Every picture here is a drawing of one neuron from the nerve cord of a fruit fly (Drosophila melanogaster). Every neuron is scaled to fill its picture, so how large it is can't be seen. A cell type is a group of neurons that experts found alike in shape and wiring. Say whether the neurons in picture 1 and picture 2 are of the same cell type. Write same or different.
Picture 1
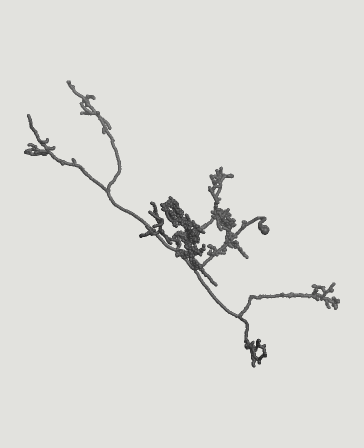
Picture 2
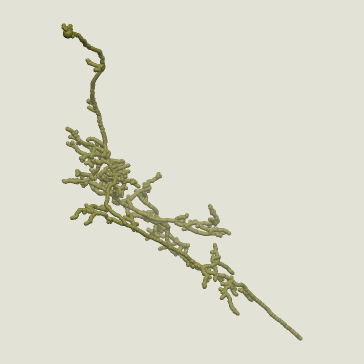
different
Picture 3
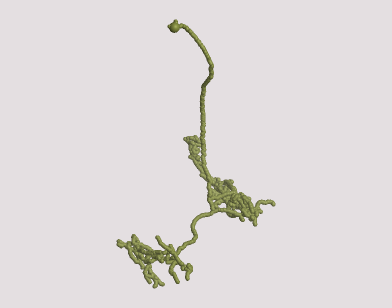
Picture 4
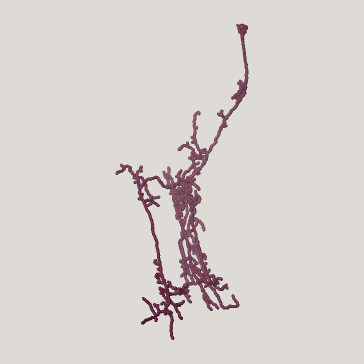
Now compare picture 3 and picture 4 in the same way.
different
